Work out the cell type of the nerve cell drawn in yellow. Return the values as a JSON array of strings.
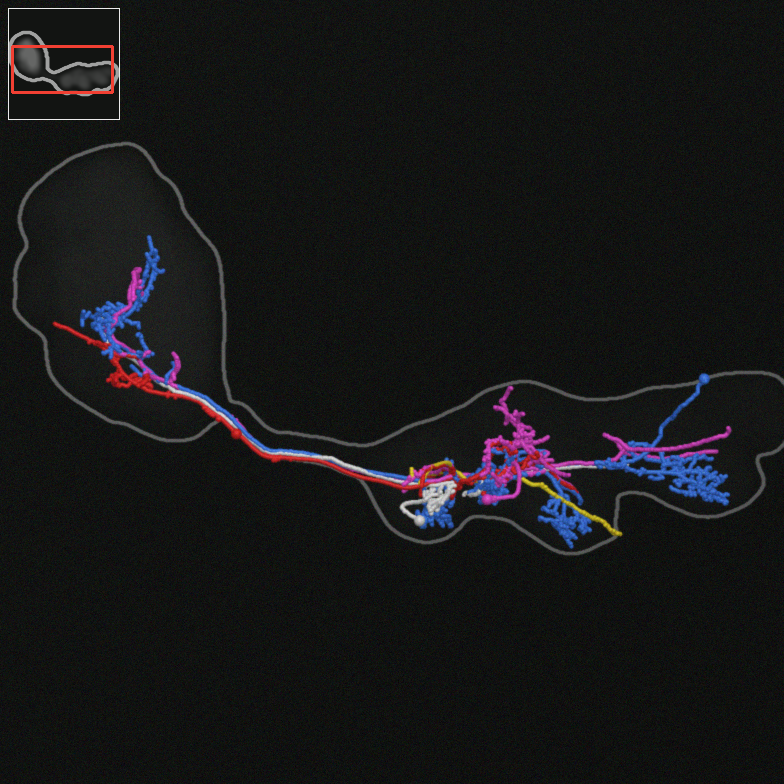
["SNpp53"]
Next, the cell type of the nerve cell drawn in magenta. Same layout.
["AN08B010"]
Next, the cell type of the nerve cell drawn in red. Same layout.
["DNx01"]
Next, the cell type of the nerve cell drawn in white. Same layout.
["AN10B045"]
